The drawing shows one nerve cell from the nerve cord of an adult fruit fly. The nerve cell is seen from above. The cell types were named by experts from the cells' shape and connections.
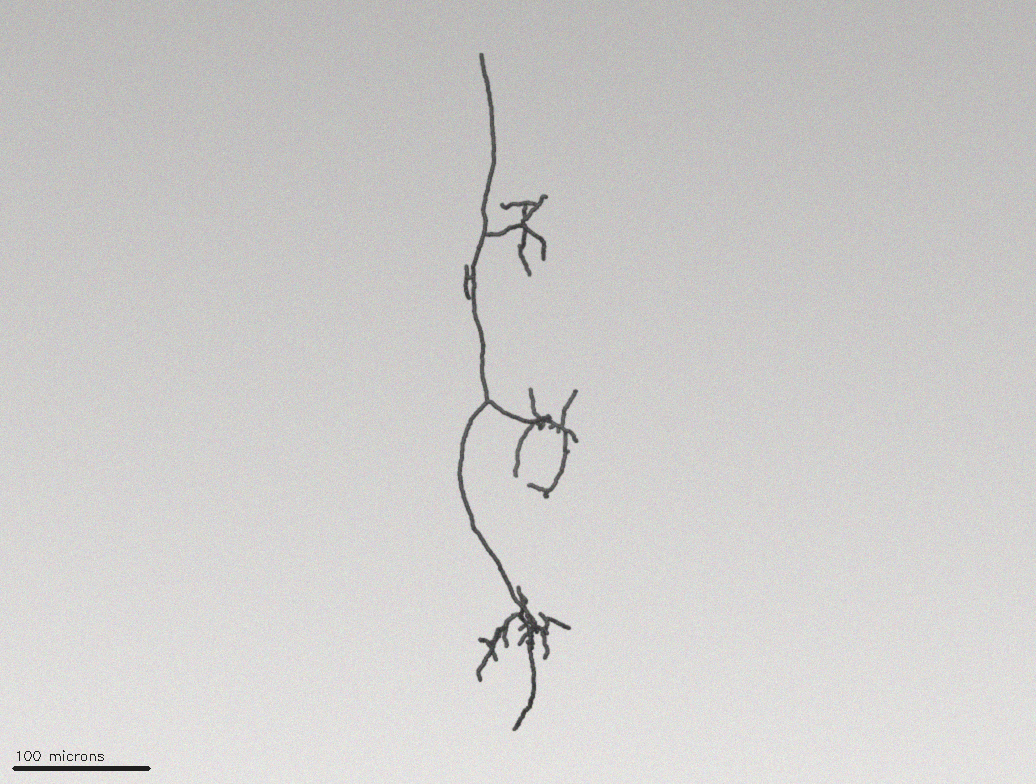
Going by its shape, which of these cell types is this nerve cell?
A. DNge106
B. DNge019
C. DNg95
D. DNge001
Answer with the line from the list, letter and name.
A. DNge106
